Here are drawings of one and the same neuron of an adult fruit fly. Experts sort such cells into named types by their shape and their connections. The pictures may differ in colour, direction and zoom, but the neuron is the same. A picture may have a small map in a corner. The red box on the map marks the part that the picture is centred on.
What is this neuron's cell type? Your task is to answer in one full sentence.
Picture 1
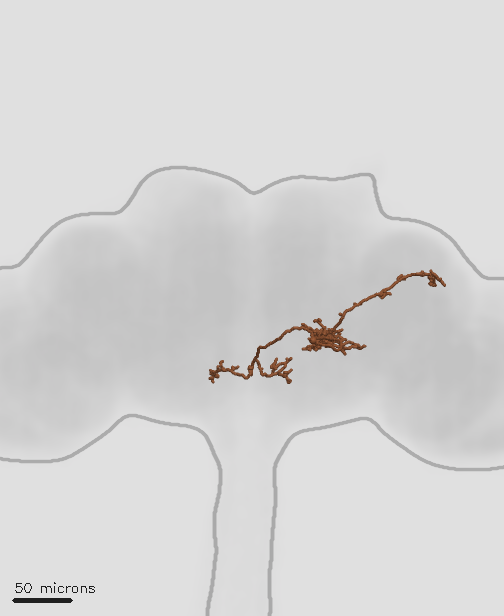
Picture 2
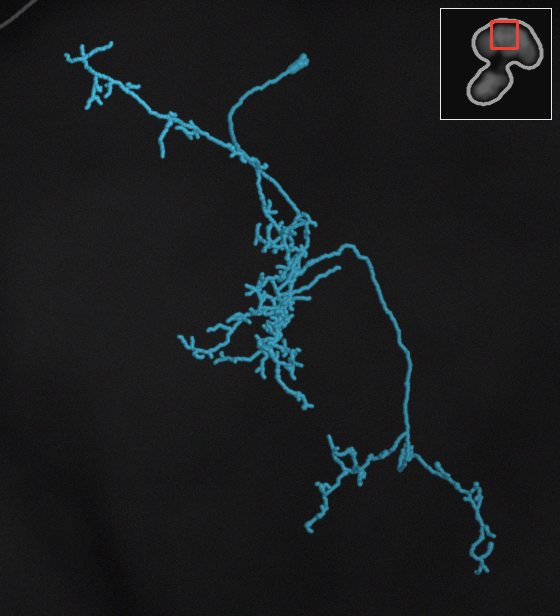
The cell type name for this neuron is CL169.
